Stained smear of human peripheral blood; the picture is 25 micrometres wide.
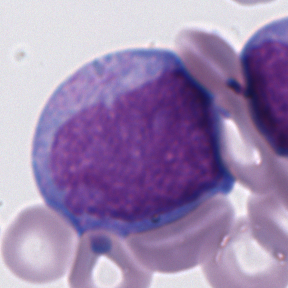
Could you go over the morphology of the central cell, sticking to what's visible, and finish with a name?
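The outline of the cell is smooth and roughly round. Its nucleus forms a single mass without lobes. The cytoplasm is blue, with a paler zone lying just above the nucleus. The cell is a promyelocyte.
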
